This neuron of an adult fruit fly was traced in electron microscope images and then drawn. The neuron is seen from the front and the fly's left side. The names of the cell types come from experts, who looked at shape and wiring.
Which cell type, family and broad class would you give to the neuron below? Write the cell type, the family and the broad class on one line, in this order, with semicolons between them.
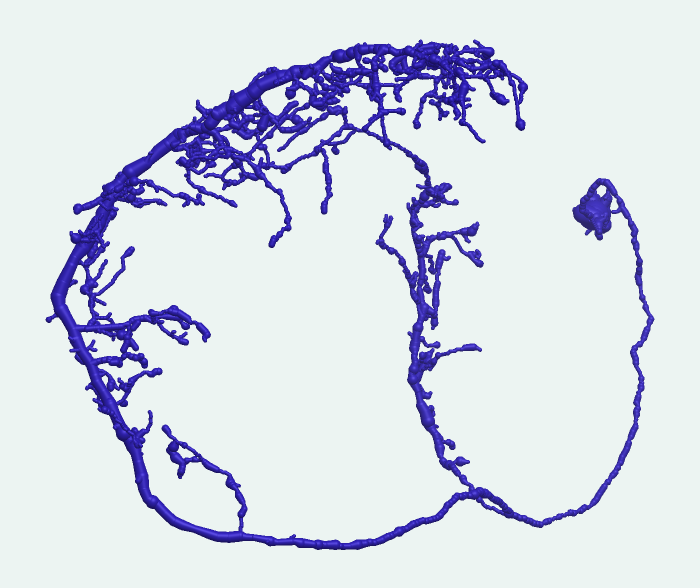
IN17B001; hemilineage 17B; nerve-cord intrinsic neuron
